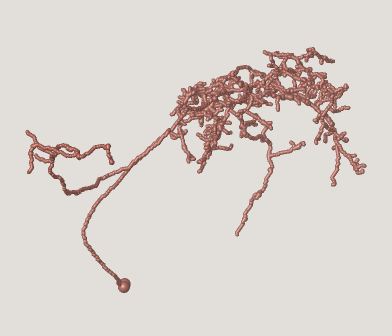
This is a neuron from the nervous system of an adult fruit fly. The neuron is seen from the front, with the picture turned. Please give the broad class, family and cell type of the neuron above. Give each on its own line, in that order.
nerve-cord intrinsic neuron
hemilineage 23B
IN23B030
